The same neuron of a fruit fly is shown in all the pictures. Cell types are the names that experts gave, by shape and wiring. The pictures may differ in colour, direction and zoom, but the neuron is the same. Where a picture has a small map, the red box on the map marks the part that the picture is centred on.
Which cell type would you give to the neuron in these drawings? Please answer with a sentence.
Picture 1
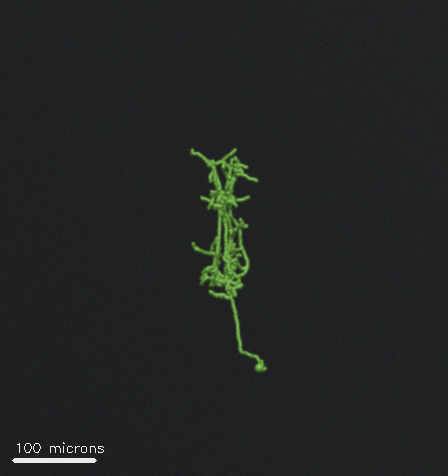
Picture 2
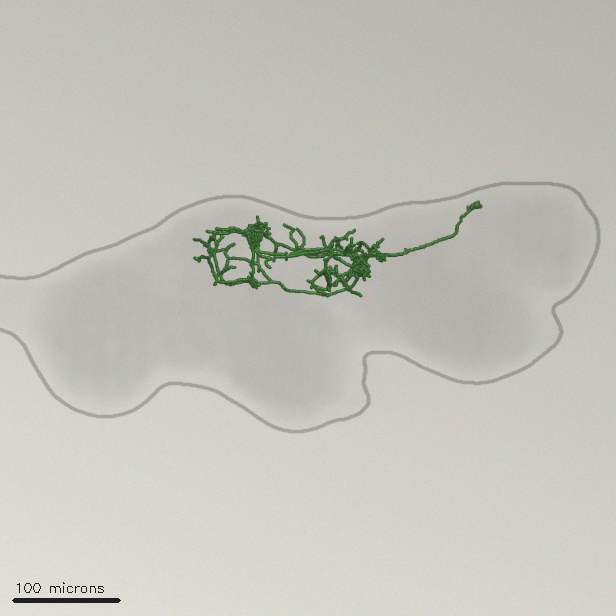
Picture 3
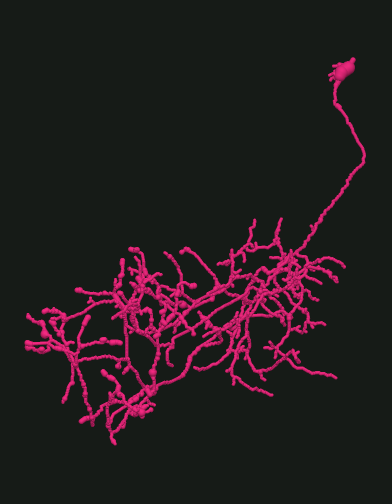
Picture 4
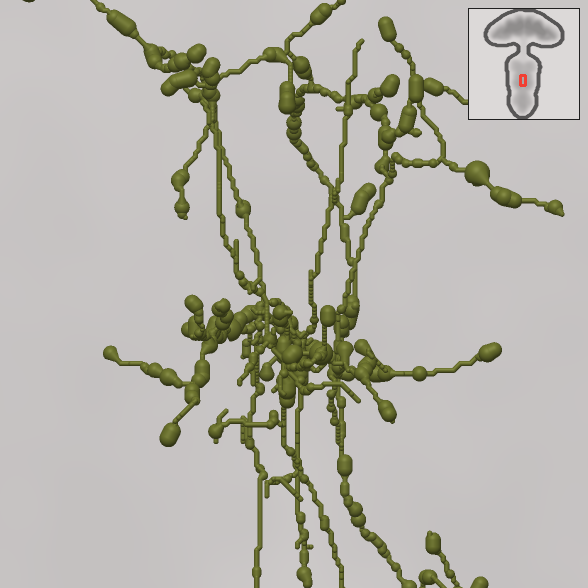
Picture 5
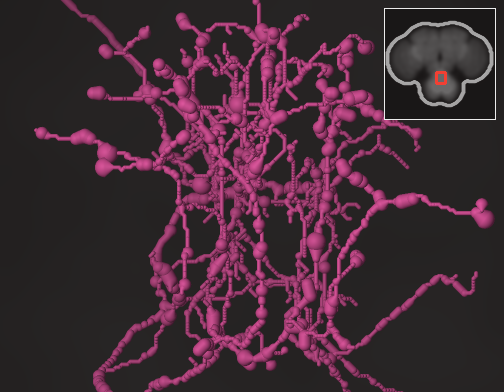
The cell type is INXXX146.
